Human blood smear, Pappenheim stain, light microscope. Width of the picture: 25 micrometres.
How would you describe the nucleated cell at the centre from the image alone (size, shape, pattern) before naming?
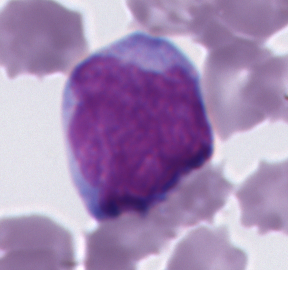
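The cell measures about 17 by 14 micrometres, with an angular rather than smoothly round outline. Its nucleus is about 14 micrometres across and fills about 80% of the cell's area. The chromatin is finely stippled, not coarsely clumped. A narrow rim of cytoplasm, widest at the top and left of the nucleus, contains no vacuoles. It is a myeloblast.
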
